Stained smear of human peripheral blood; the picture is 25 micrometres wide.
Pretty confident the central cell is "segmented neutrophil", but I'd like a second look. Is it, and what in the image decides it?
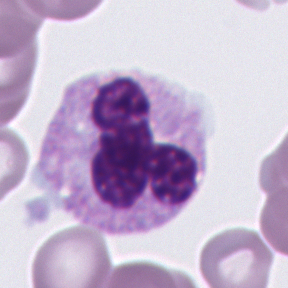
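Decisive first: the cytoplasm is pale pinkish-lilac and holds fine, evenly scattered lilac granules. Segmented neutrophil fits; eosinophil does not.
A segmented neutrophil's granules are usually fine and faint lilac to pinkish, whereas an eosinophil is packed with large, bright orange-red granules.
Next, the chromatin: dark purple and coarsely clumped, with no visible nucleoli. Then the extent of the cytoplasm: abundant, surrounding the nucleus on all sides. Last, a small pale purple fragment lies just outside the cell's lower left edge.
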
